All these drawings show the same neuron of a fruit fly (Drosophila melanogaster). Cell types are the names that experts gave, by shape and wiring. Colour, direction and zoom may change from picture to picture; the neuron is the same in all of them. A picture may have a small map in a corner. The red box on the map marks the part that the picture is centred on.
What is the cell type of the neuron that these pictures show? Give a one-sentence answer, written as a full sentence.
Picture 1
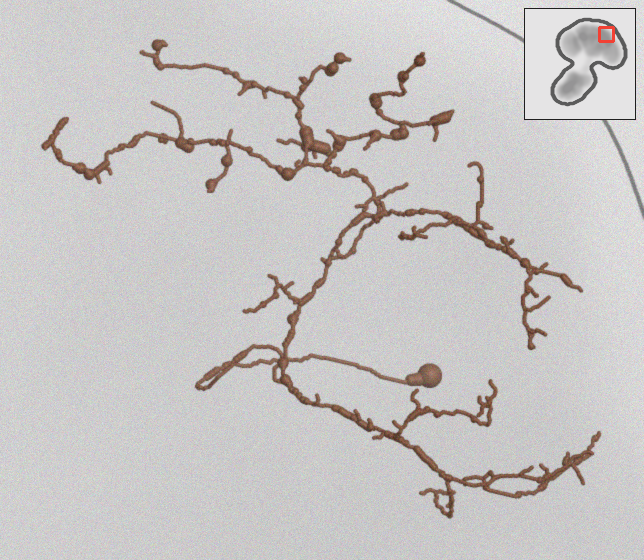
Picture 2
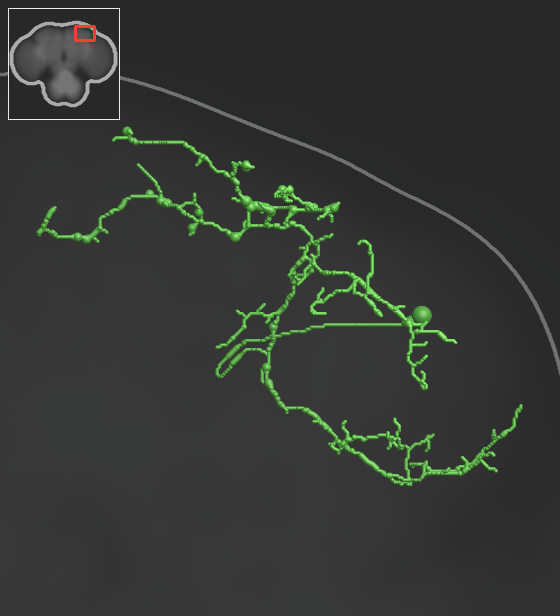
On the level of cell type, this neuron is CB3133.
